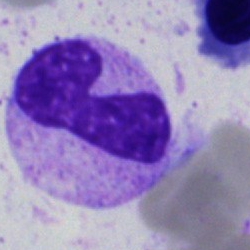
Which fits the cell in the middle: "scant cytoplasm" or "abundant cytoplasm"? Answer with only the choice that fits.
Abundant cytoplasm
